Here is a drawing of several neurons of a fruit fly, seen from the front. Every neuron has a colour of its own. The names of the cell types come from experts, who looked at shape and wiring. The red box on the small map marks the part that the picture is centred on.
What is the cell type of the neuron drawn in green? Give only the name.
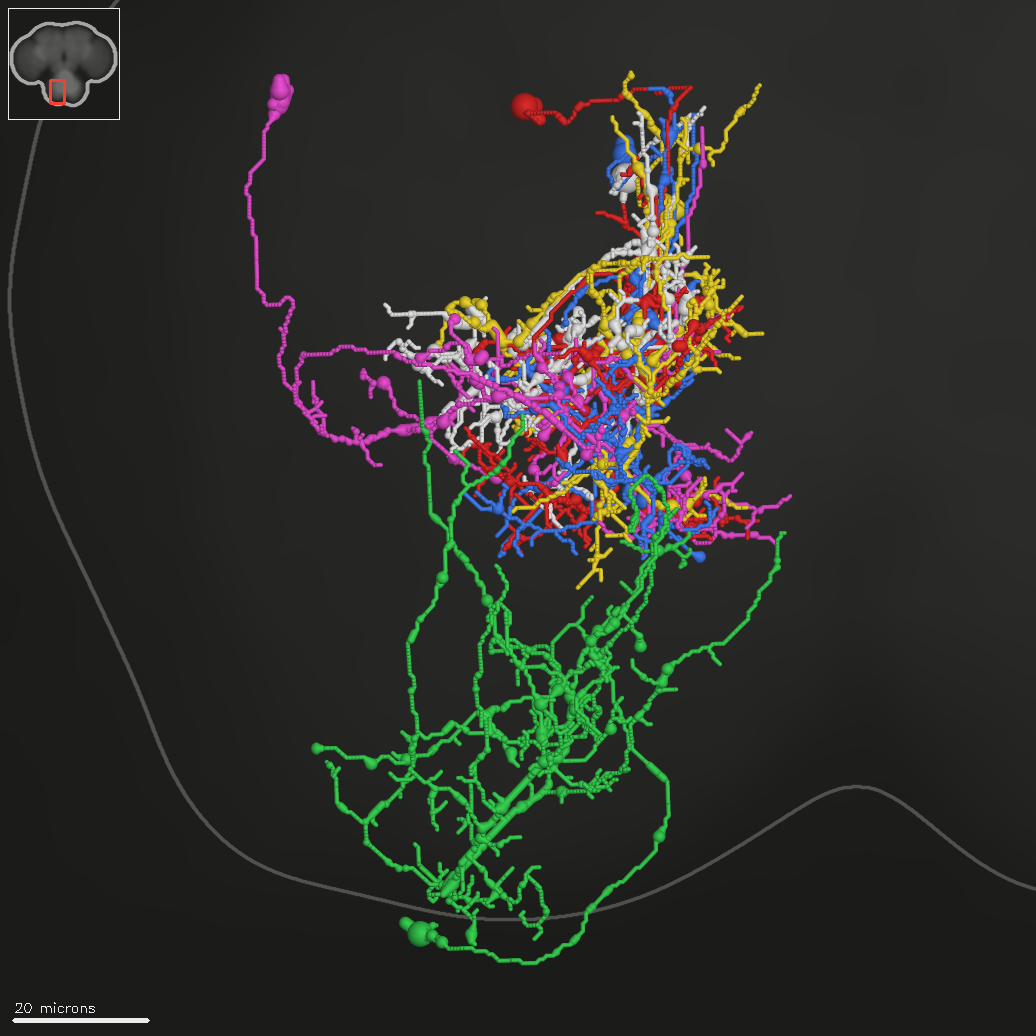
IN20A.22A074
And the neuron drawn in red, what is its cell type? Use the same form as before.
IN20A.22A081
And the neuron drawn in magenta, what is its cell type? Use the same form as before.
IN09A088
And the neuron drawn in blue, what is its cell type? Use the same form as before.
IN20A.22A086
